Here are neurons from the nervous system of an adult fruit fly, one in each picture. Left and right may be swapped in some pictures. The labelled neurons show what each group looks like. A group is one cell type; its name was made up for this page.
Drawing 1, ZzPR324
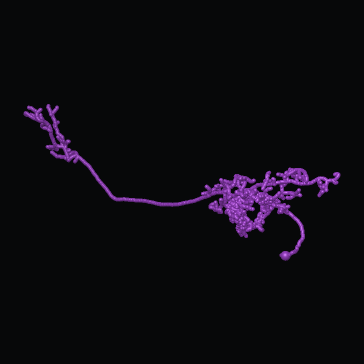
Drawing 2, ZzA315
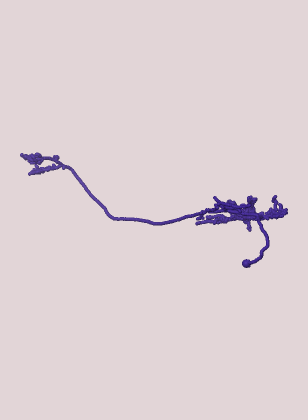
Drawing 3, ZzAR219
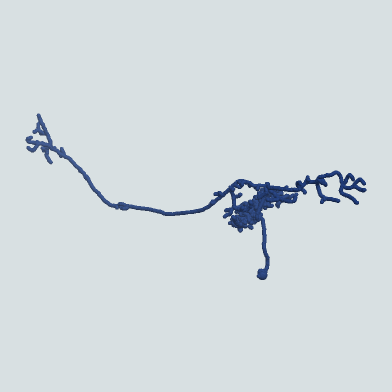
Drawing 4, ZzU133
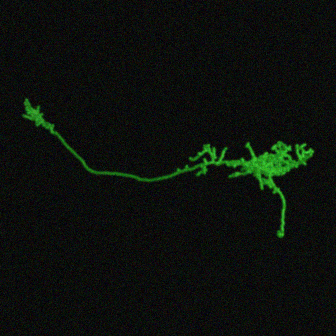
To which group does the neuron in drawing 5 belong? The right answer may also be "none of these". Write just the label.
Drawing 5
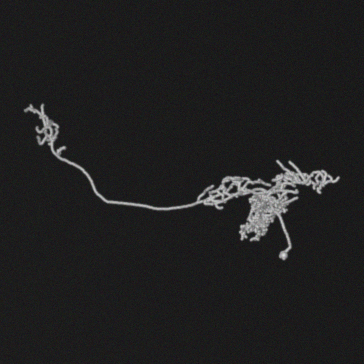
ZzPR324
